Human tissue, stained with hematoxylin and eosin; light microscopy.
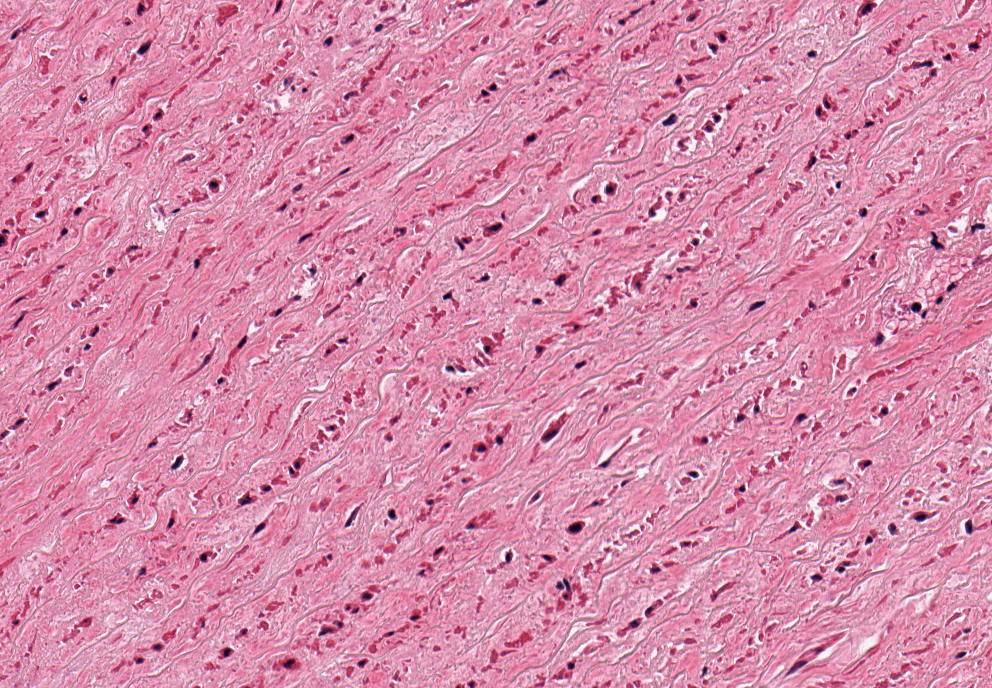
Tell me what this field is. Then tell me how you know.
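The structure is the tunica media of an artery. Fibres fill the entire field, running diagonally from lower left to upper right, many with a wavy, undulating course.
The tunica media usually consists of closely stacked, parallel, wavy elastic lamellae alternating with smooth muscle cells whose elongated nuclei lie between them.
Most nuclei here are dark, elongated or oval, and lie parallel to the fibres.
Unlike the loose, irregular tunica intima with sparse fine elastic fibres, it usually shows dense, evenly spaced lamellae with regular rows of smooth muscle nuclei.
Narrow clear clefts separate the fibres throughout.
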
